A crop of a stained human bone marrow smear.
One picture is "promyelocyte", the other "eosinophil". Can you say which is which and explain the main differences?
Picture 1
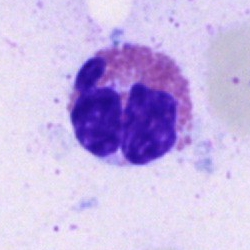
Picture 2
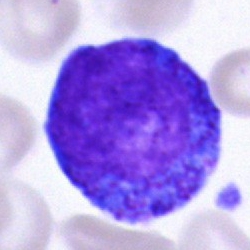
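Identification first: the eosinophil is picture 1 and the promyelocyte picture 2. Outline: both are roughly round, but the promyelocyte's edge is slightly uneven and bumpy. Staining: in the eosinophil the chromatin is dark purple and densely clumped, with no nucleoli visible, while in the promyelocyte the whole cell stains an intense deep blue-purple.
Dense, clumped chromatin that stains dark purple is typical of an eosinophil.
Nucleus and cytoplasm: in the promyelocyte their border cannot be clearly traced, because the dark staining covers it. Vacuoles: none are clearly seen in the promyelocyte. Surroundings: no other nucleated cell touches the eosinophil, while a small separate purple fragment lies just off the promyelocyte's lower right edge.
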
